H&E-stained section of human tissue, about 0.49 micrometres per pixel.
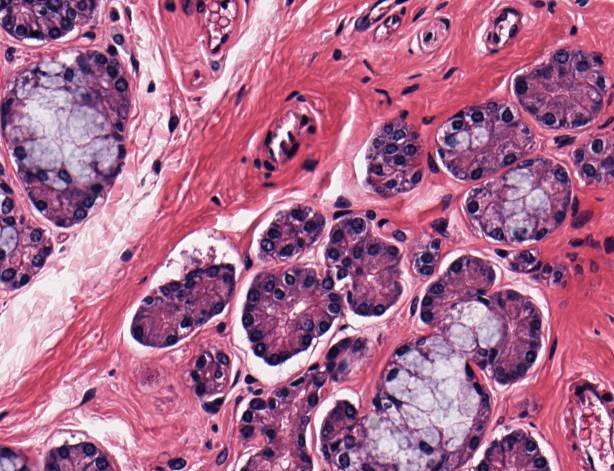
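Minor salivary gland. Pale mucous and darker serous cells share the same acini, the darker cells peripheral to the pale ones. Pale-acinus nuclei are small, dark and pressed against the cell base. The stroma is wavy pink collagen in parallel bundles with scattered small dark nuclei.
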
